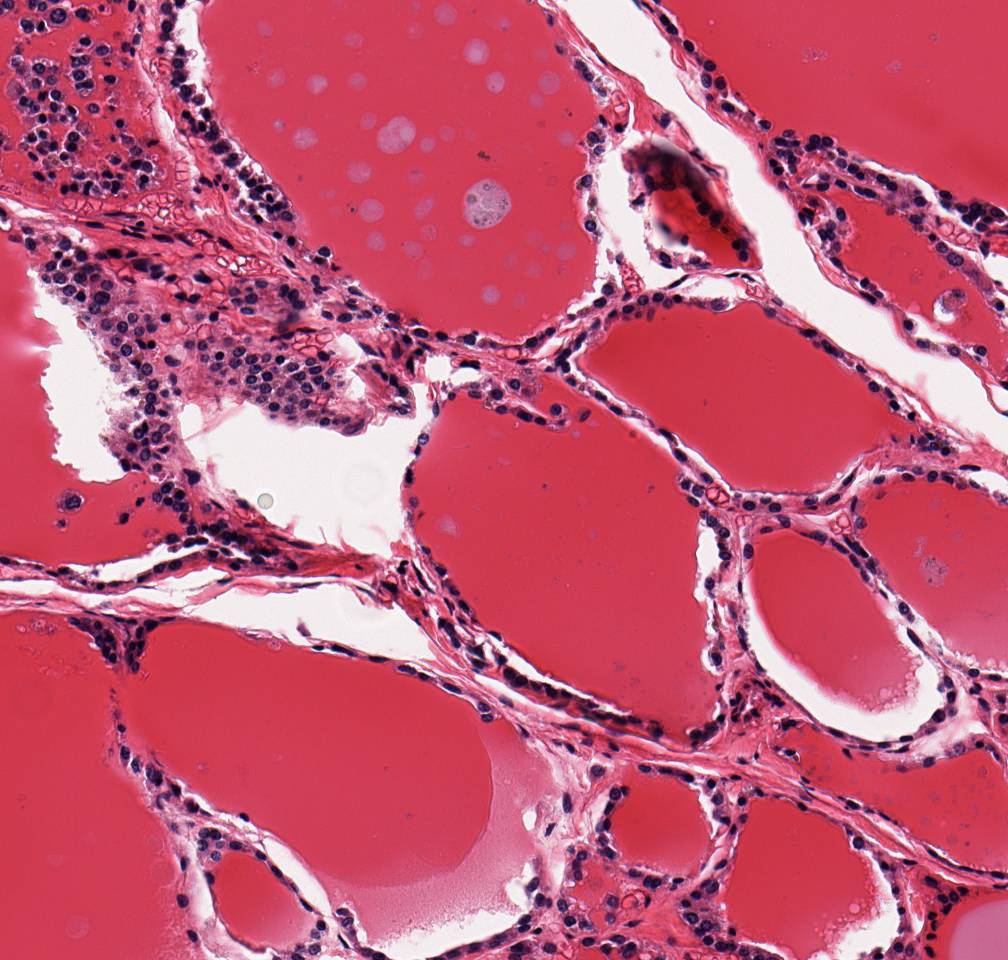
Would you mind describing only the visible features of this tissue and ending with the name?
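You'll see large rounded follicles filling the field, packed with homogeneous pink colloid. A single layer of flattened to low cuboidal cells with small dark round nuclei lines them. In the big follicle at the top centre, the colloid holds many small round pale vacuoles. At the upper left, crowded cells with dark round nuclei make a dense cluster of tiny follicles and nests. This is thyroid.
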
